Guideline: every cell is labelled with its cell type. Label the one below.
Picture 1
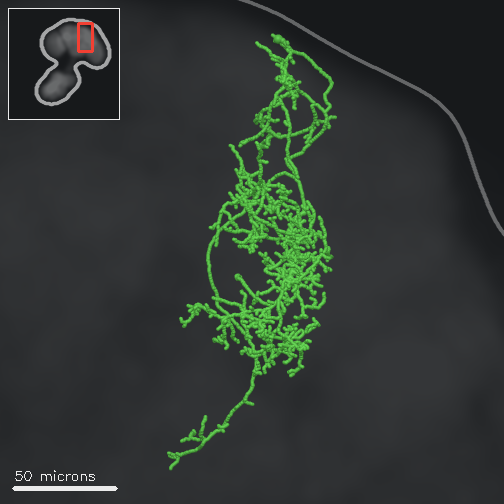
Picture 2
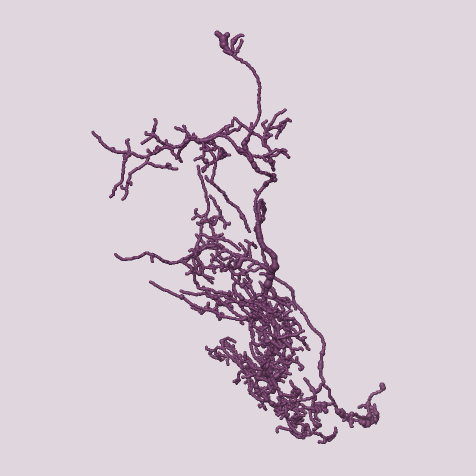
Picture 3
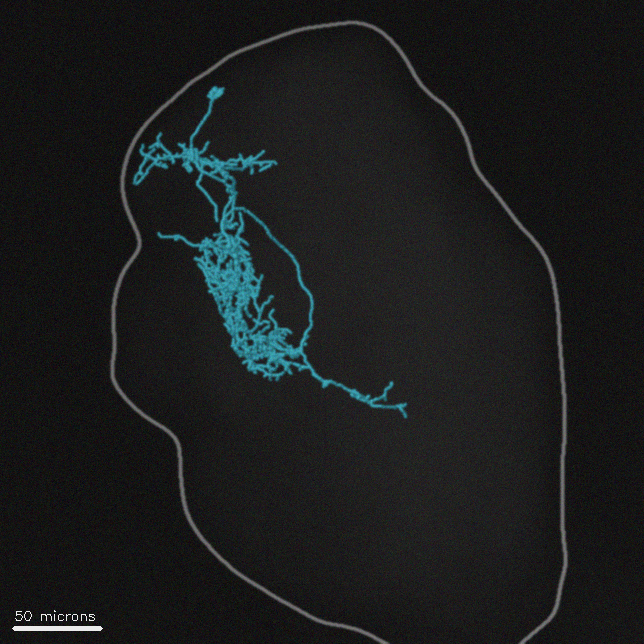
LAL011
